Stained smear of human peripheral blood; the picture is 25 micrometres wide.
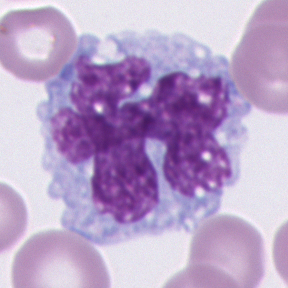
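Monocyte. Nucleated cell at centre, stained human peripheral blood smear. Cell about 20 micrometres across; nucleus fills about 60% of cell area. Chromatin fine and lacy, not coarsely clumped. Cytoplasm pale grey-blue, rimming the nucleus on all sides. Cytoplasm finely foamy, with many tiny pale spaces.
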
